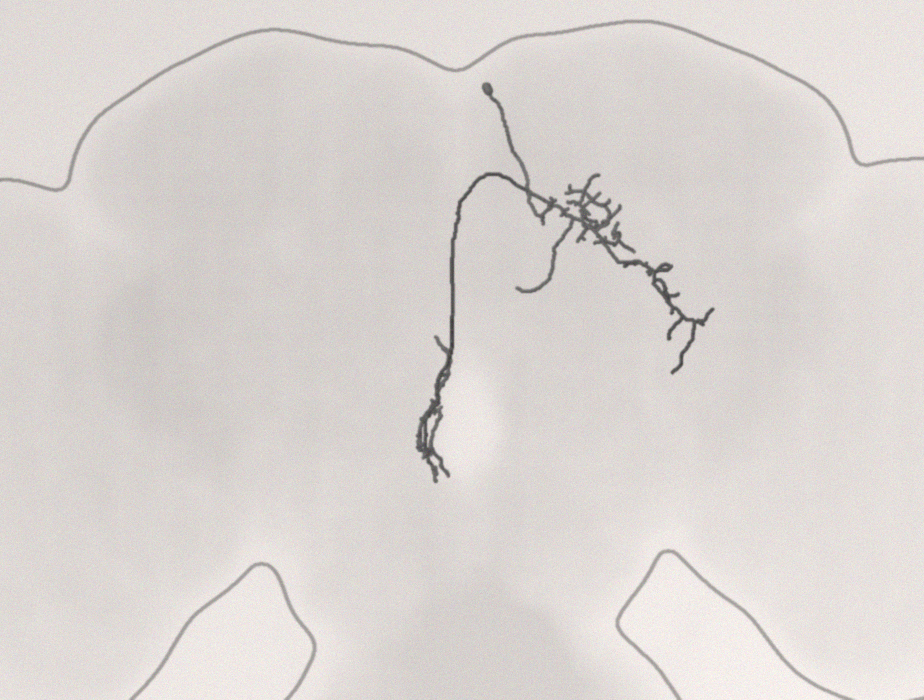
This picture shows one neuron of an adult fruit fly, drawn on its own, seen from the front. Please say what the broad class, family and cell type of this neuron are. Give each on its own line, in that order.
central-brain intrinsic neuron
hemilineage SMPpm1
CB4231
